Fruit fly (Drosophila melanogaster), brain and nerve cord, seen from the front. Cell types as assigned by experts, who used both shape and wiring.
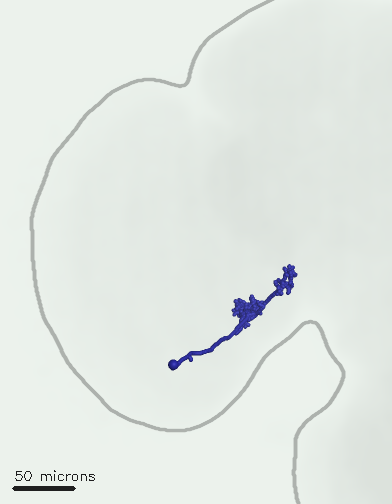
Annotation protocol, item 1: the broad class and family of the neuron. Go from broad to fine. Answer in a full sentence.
An optic-lobe intrinsic neuron of the TmY family.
